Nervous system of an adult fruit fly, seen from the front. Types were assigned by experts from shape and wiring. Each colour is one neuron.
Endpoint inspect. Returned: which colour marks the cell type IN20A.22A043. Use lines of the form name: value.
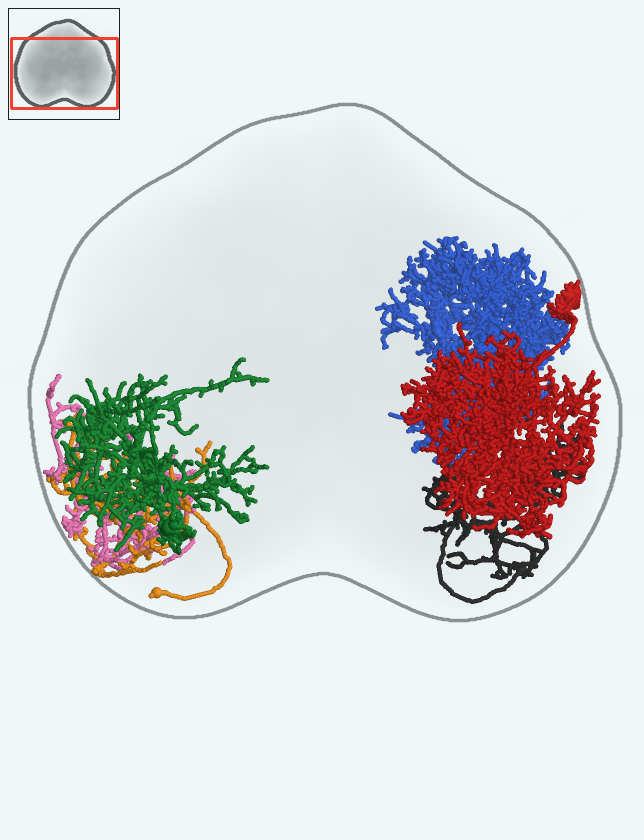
colour: orange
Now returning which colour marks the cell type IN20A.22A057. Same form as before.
colour: black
